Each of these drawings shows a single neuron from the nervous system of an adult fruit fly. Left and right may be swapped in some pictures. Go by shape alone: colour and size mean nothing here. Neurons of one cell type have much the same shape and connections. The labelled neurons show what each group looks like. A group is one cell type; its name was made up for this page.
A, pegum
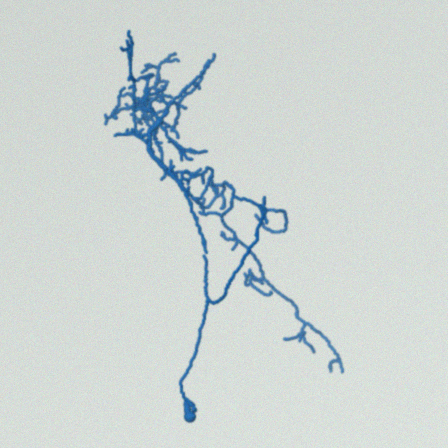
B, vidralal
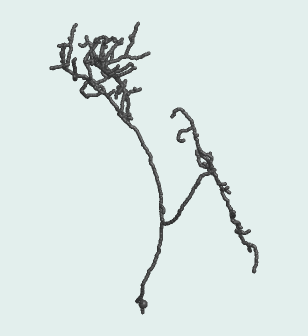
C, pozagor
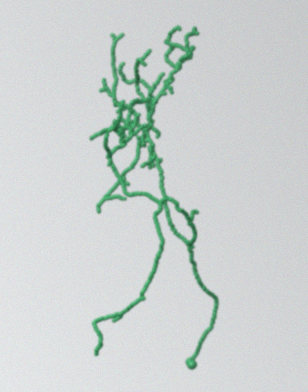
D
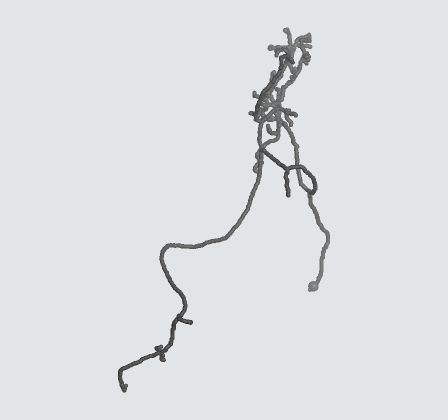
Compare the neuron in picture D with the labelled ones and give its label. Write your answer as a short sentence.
It belongs to pozagor.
